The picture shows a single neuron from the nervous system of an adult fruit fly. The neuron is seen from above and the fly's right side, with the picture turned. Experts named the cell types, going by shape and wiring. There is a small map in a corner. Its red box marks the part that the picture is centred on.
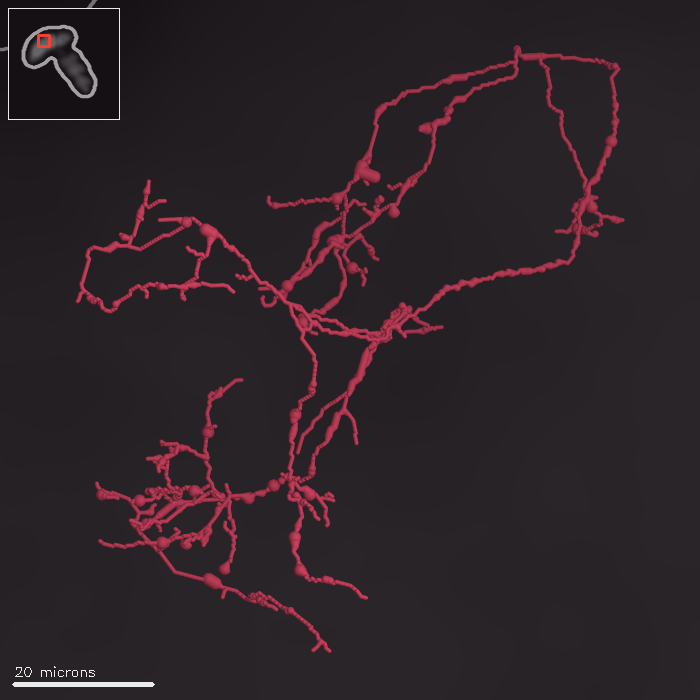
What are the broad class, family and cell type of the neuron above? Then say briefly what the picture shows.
It is a central-brain intrinsic neuron. The family is hemilineage CREa2_ventral. It is of cell type CRE019. It lies in the brain. From top to bottom in the picture it spans about 90 microns. Dozens of branch ends can be seen.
